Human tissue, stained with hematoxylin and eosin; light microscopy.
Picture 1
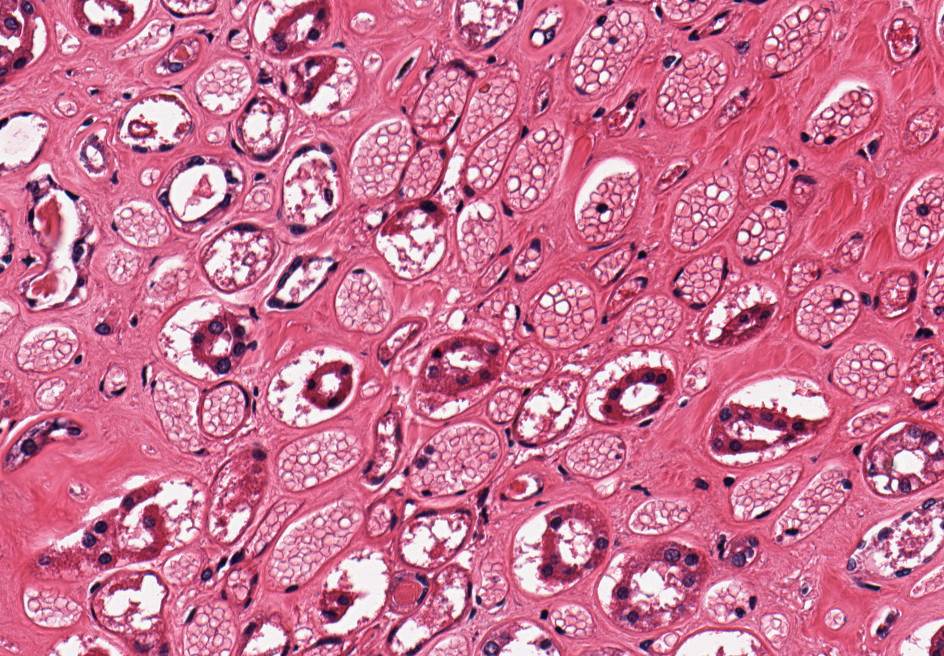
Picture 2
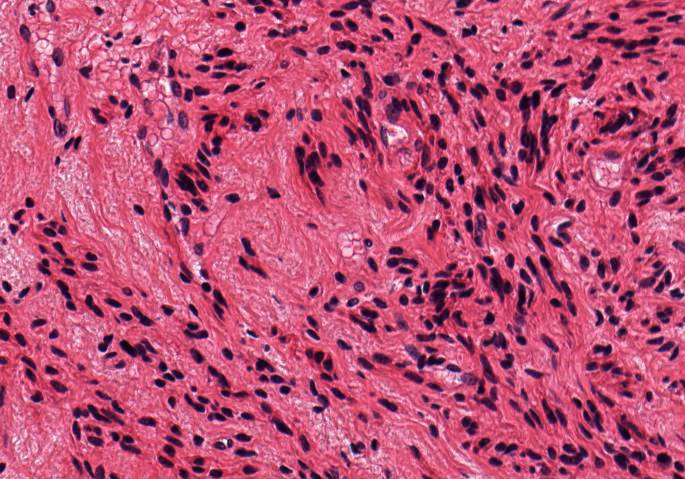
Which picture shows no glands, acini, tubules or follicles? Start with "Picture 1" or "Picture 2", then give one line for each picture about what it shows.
Picture 2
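In picture 1: Small rounded and oval units crowd the whole field, each separated from its neighbours by stroma.
In picture 2: No epithelium or glands are present anywhere in the field.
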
